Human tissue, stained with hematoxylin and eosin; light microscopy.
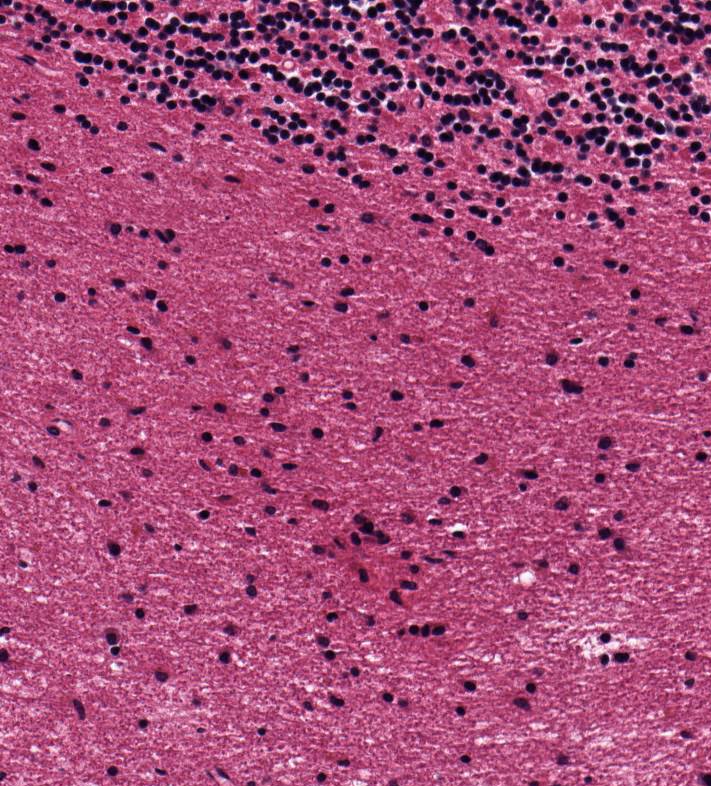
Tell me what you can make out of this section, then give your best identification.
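A dense band of small, round, darkly stained nuclei with little visible cytoplasm lies across the top of the field. The rest of the field is sparsely nucleated. The band does not end at a sharp line; its nuclei thin out gradually along an irregular border. Through the pink fibrillary zone, small dark nuclei are scattered singly and fairly evenly. The section is cerebellum.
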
